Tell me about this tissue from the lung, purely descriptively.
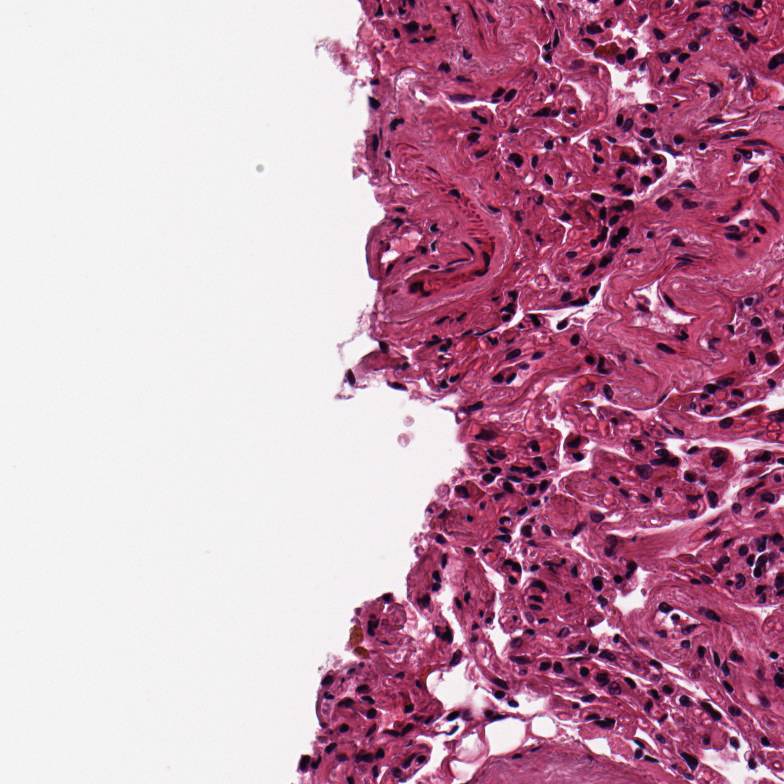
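Right half: tissue; left half: empty white background. Tissue mostly dense pink collagen in wavy bundles, with numerous dark spindle-shaped to ovoid nuclei scattered throughout. Small narrow slit-like clefts scattered between the collagen bundles.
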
